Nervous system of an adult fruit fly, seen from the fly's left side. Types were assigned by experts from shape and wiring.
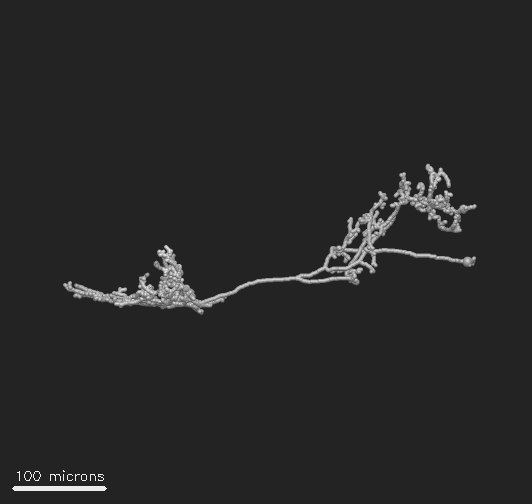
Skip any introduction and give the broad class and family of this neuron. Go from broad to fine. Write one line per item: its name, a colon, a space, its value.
broad class: nerve-cord intrinsic neuron
family: hemilineage 05B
